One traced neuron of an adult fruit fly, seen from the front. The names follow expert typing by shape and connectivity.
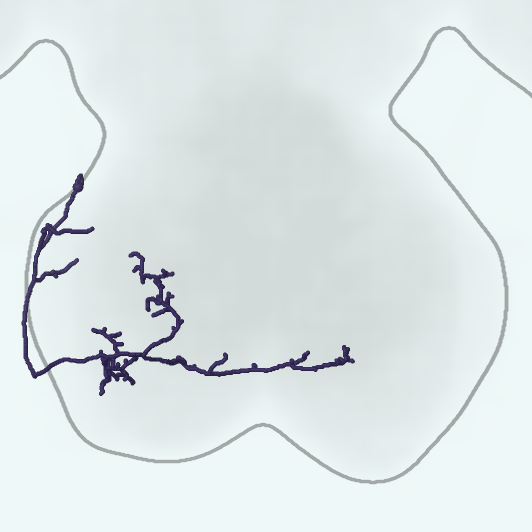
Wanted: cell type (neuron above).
IN19A098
